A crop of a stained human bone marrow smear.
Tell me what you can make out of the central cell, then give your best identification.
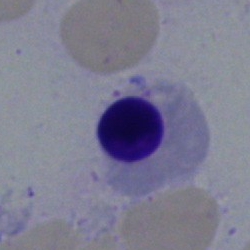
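The central cell shows dense, almost uniformly dark purple chromatin. Its nucleus sits off-centre, toward the left side of the cell. The cytoplasm is abundant, covering more area than the nucleus, and is pale greyish blue. The cell is an erythroblast.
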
